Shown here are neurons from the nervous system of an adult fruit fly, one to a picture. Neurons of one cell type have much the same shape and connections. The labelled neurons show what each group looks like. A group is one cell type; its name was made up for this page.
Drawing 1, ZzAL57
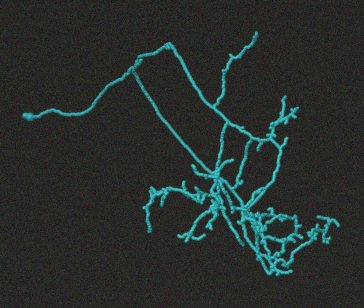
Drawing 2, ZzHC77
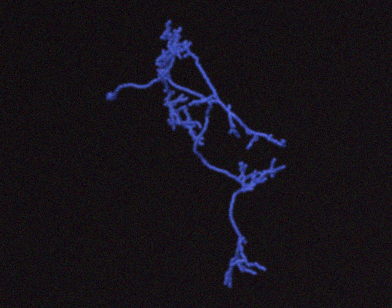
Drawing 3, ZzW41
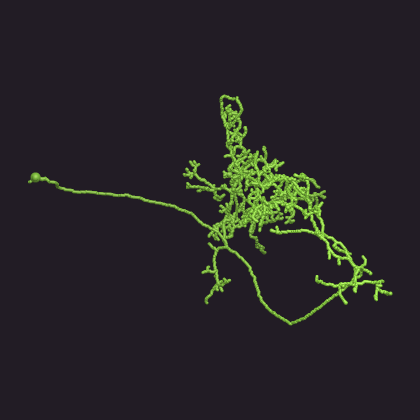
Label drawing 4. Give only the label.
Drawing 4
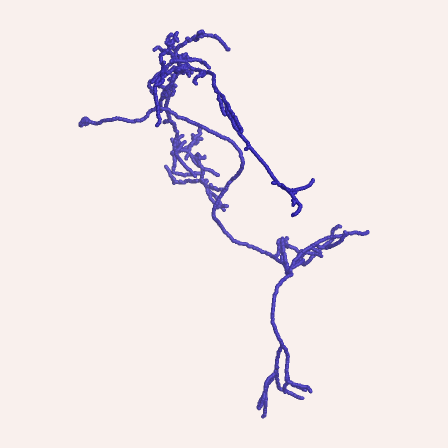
ZzHC77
